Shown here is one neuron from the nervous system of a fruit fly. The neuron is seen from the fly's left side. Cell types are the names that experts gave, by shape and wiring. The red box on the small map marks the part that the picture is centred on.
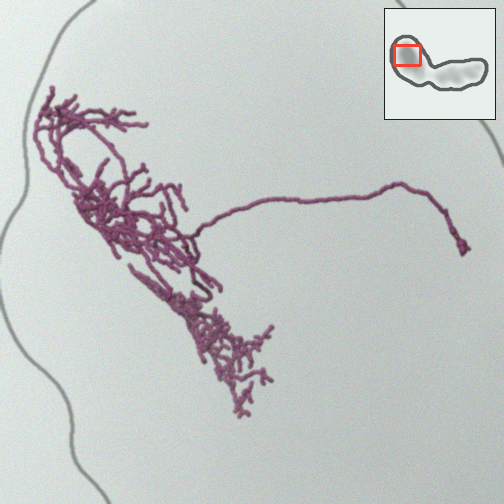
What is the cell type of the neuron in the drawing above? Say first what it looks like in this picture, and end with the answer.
Its cell body lies on the right of the picture. The picture shows dozens of branch ends. Its broad class is central-brain intrinsic neuron. The cell type is LAL177.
